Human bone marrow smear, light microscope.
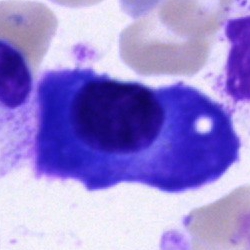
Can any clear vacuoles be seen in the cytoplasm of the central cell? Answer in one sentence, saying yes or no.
Yes, what the cytoplasm of this cell holds is one or more clear vacuoles.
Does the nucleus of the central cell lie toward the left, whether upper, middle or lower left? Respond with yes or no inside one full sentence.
Yes, the nucleus of this cell lies toward the left.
